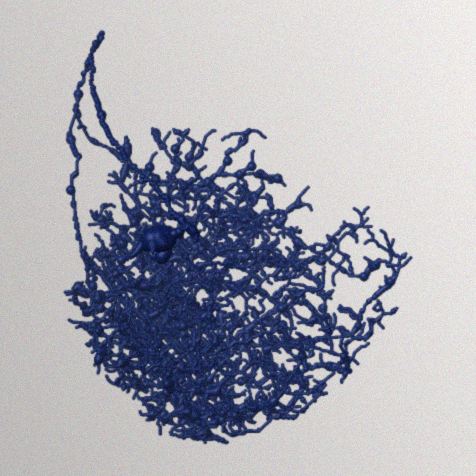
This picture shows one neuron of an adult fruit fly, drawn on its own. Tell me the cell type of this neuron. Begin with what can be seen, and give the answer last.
More than a hundred branch ends can be seen. In this view it is about as wide as it is tall. It is an optic-lobe intrinsic neuron. It is of cell type Li30.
